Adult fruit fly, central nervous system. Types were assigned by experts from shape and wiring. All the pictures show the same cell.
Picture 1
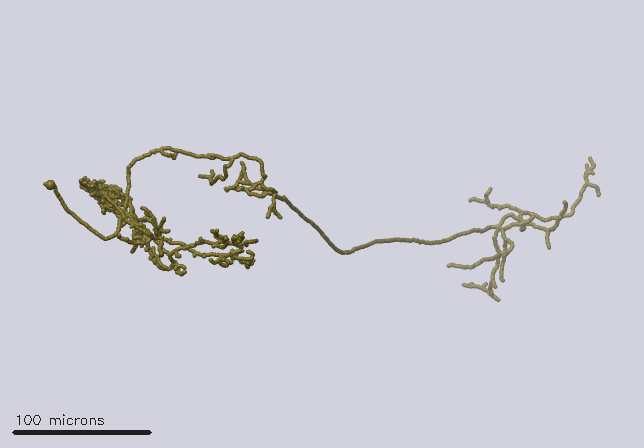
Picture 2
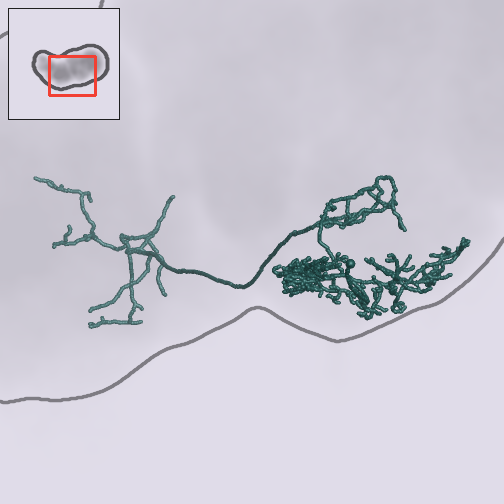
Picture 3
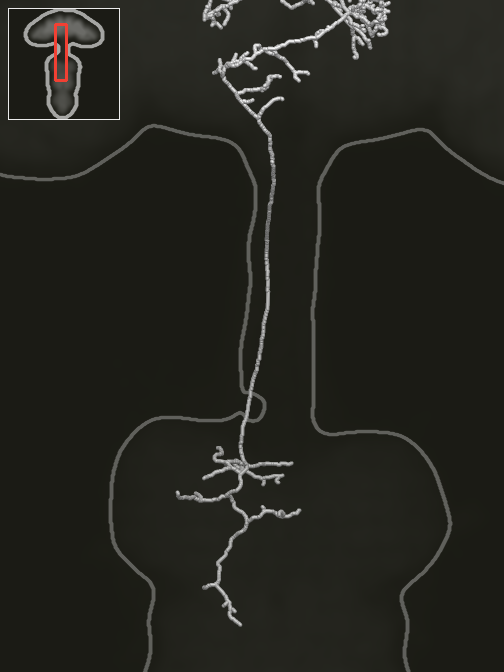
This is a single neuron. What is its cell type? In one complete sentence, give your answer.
Among cell types, the one for this neuron is DNge098.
